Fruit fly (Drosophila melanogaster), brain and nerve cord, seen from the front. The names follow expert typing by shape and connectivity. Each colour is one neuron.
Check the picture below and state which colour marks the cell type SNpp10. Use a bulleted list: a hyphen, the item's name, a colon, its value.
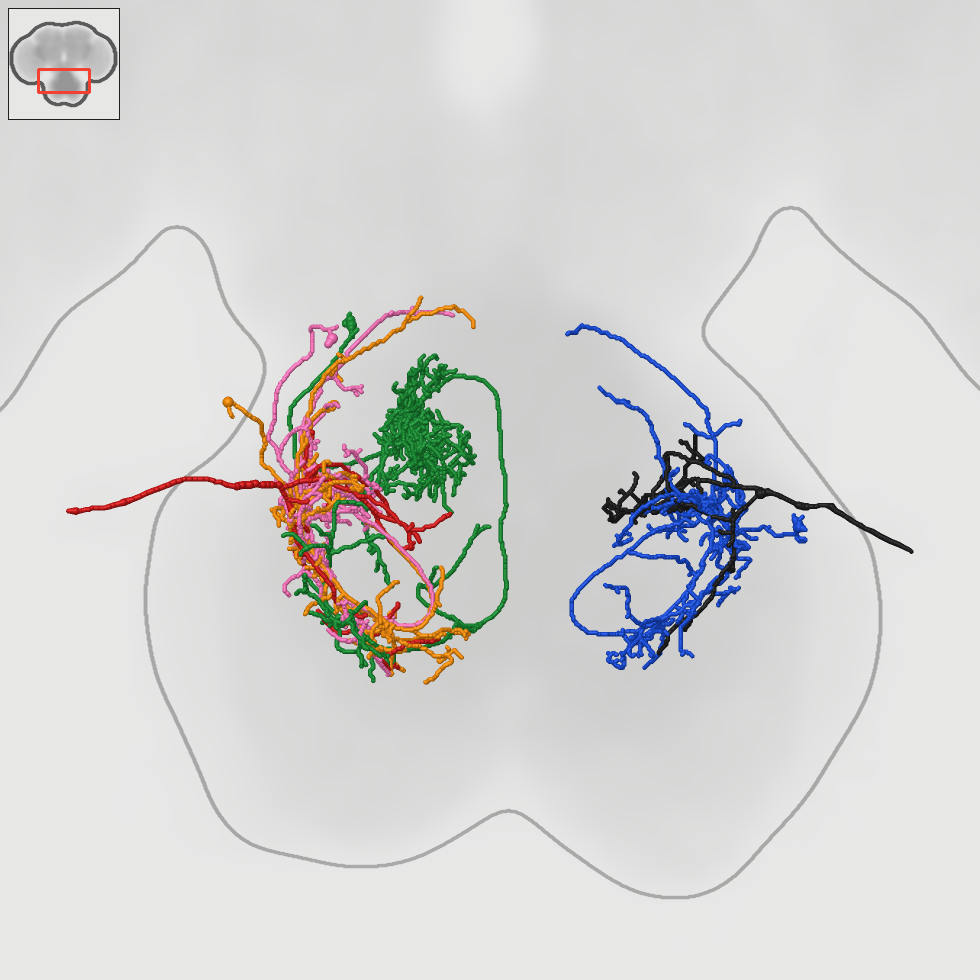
- colour: red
